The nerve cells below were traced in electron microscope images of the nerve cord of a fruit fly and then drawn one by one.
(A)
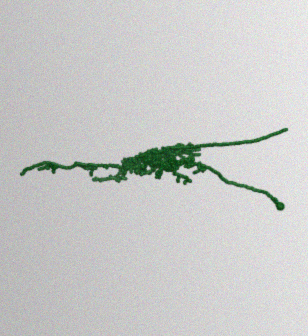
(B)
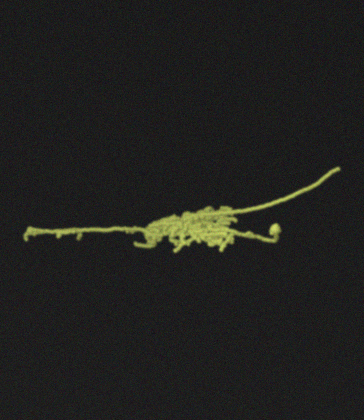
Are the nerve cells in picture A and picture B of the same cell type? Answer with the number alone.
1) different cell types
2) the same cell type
2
